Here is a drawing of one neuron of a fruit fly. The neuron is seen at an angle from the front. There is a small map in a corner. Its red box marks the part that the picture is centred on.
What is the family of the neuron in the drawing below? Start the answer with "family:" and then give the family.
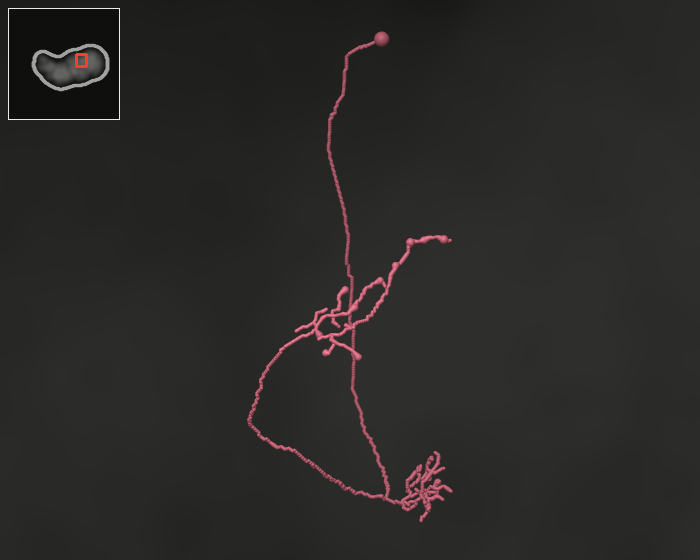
family: class CX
